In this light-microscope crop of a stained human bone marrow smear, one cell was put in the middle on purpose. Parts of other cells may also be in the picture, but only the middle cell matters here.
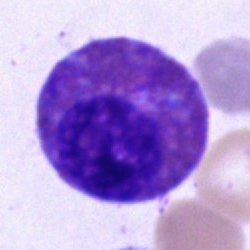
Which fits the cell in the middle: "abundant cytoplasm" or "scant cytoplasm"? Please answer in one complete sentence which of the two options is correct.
Its nucleus is set within plentiful cytoplasm.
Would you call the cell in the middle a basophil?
no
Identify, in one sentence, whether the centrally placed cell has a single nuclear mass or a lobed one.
Round, oval or kidney-shaped, the nucleus is one compact mass.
